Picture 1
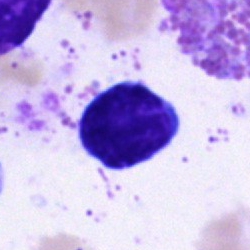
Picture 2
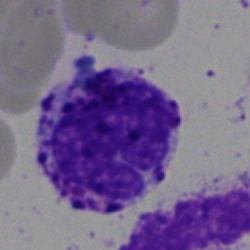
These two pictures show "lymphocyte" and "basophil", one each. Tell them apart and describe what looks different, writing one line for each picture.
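Picture 1: lymphocyte. No granules are seen over the cell.
Picture 2: basophil. Coarse dark purple-black granules are scattered over the cell, including over the nucleus.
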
